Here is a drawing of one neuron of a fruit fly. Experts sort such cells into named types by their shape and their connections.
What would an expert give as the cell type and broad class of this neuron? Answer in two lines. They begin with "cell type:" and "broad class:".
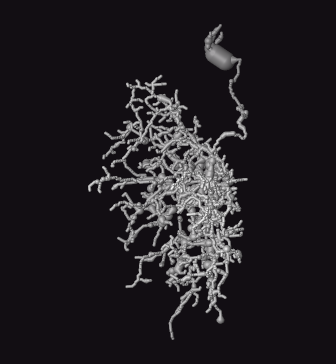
cell type: INXXX309
broad class: nerve-cord intrinsic neuron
